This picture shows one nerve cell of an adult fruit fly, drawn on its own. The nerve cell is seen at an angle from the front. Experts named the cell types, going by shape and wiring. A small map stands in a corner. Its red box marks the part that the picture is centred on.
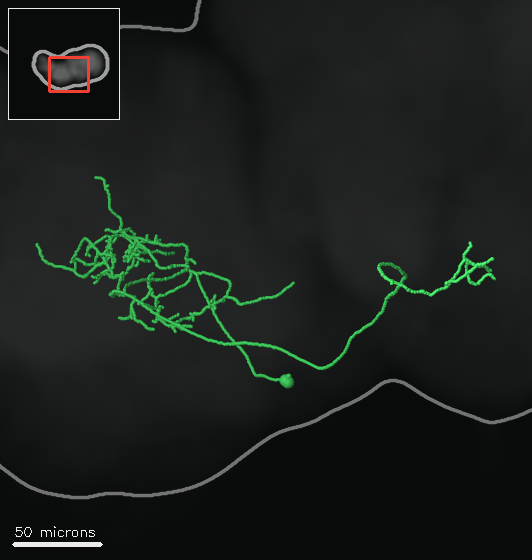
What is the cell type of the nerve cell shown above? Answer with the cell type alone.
AN07B070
